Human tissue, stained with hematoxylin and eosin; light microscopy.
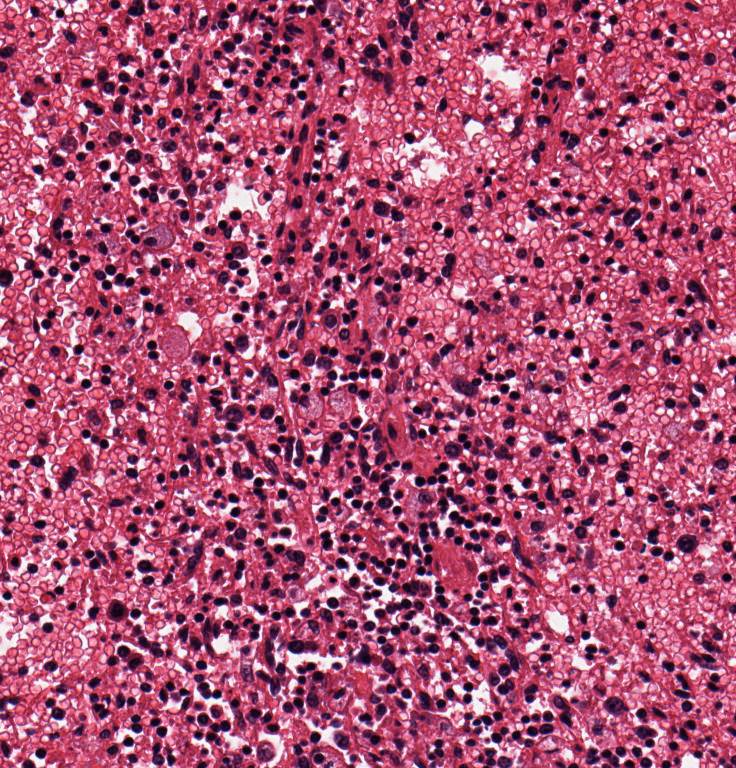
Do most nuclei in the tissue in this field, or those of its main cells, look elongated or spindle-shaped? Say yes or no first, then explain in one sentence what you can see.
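No. Most nucleated cells have round, dark, dense nuclei with very little cytoplasm.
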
